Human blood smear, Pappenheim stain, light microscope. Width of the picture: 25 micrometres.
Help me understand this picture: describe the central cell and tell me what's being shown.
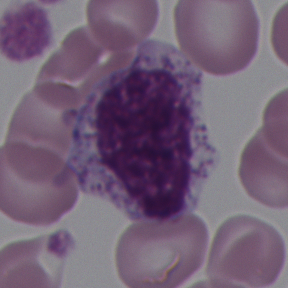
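Looking at the central cell, I see one nucleus with no lobes, taller from top to bottom than it is wide, roughly 14 by 8 micrometres. I can't make out any nucleoli in it. The cytoplasm around it is pale greyish-lilac, and dark purple granules are scattered all through it. This cell is a myelocyte.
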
